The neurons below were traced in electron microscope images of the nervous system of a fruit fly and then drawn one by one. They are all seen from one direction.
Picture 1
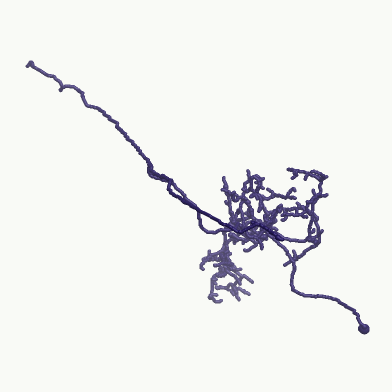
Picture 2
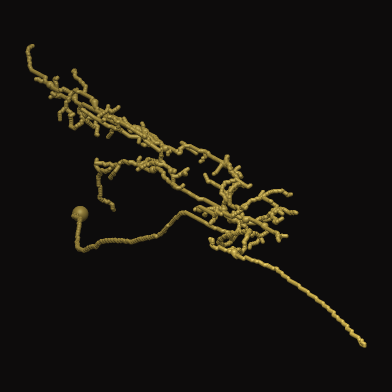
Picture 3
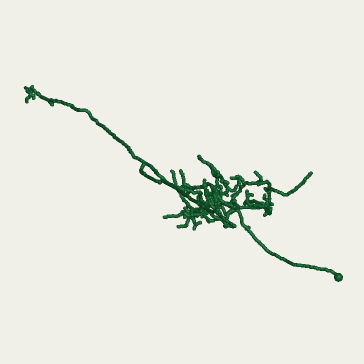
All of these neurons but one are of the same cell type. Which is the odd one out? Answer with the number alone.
2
